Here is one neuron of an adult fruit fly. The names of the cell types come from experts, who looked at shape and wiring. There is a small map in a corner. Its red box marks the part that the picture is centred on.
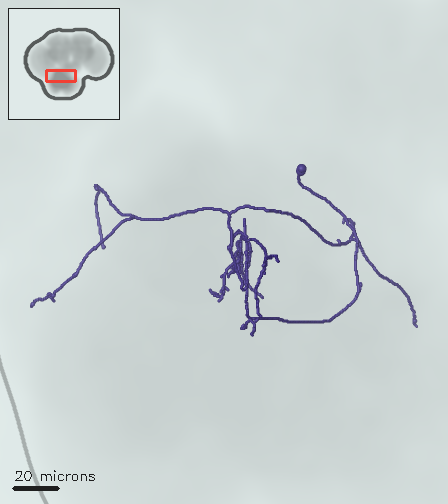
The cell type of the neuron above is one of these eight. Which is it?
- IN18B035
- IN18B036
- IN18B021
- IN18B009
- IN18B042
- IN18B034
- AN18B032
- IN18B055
IN18B055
